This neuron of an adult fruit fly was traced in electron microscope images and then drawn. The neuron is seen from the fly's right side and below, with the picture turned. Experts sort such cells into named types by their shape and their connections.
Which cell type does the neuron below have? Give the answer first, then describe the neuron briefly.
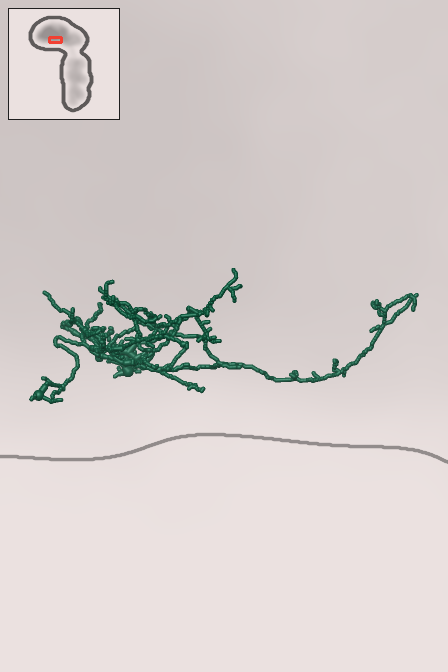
The cell type is IbSpsP. This is a central-brain intrinsic neuron. The cell body is on the left of the picture. The picture shows dozens of branch ends.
